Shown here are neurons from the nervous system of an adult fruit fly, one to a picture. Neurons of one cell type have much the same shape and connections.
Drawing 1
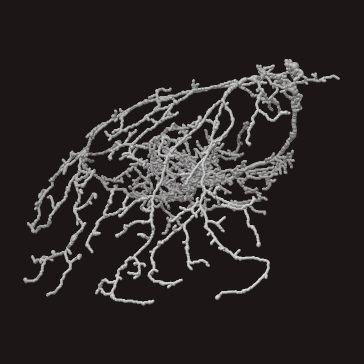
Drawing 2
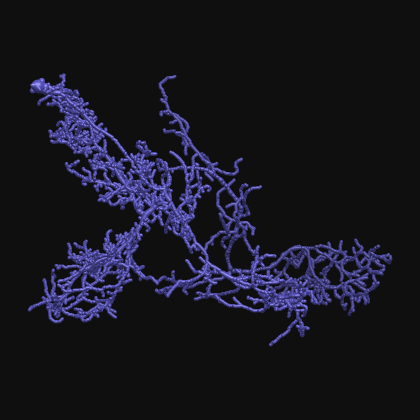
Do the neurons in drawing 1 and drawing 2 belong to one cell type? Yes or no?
no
